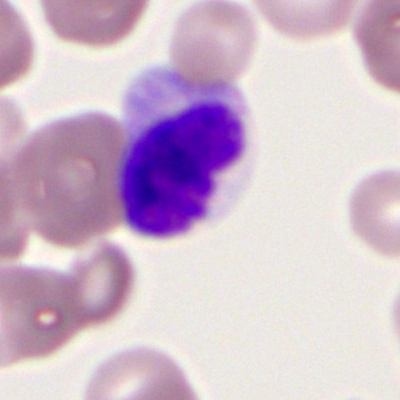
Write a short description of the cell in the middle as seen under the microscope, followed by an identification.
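The cell has a roughly oval outline with a slightly uneven edge. Its nucleus is irregular and lumpy in outline, with no nucleoli to be made out. Pale cytoplasm sits mostly above and to the right of the nucleus. This cell is a lymphocyte.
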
